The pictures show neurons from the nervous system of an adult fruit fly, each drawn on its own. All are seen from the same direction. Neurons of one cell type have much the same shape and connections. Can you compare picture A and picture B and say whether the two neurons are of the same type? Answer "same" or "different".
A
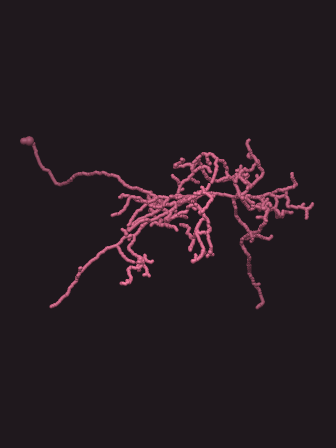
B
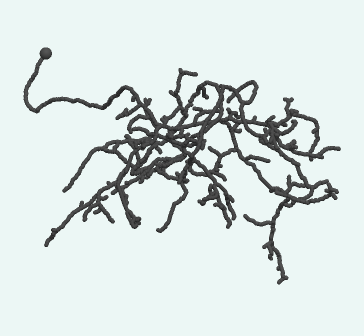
same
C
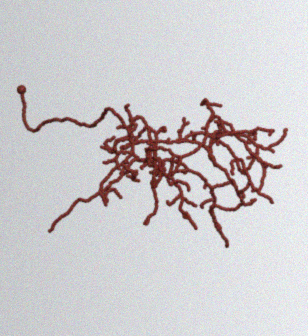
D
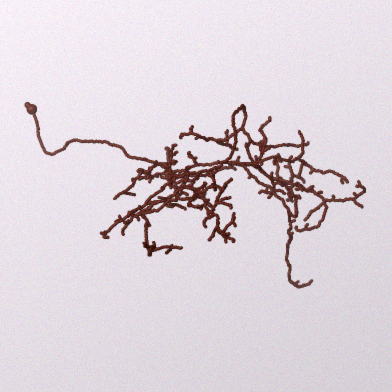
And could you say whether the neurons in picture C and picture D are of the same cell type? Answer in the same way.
same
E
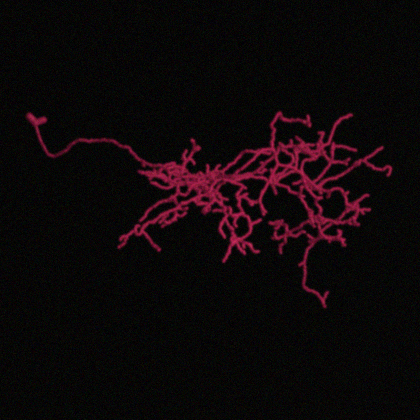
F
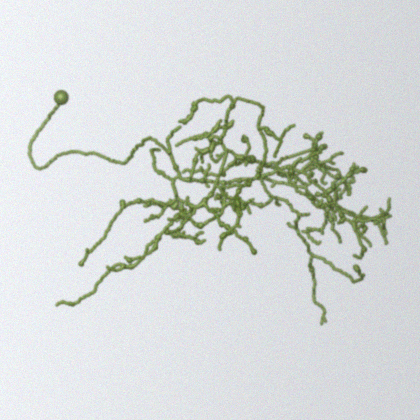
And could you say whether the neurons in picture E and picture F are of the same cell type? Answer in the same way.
different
